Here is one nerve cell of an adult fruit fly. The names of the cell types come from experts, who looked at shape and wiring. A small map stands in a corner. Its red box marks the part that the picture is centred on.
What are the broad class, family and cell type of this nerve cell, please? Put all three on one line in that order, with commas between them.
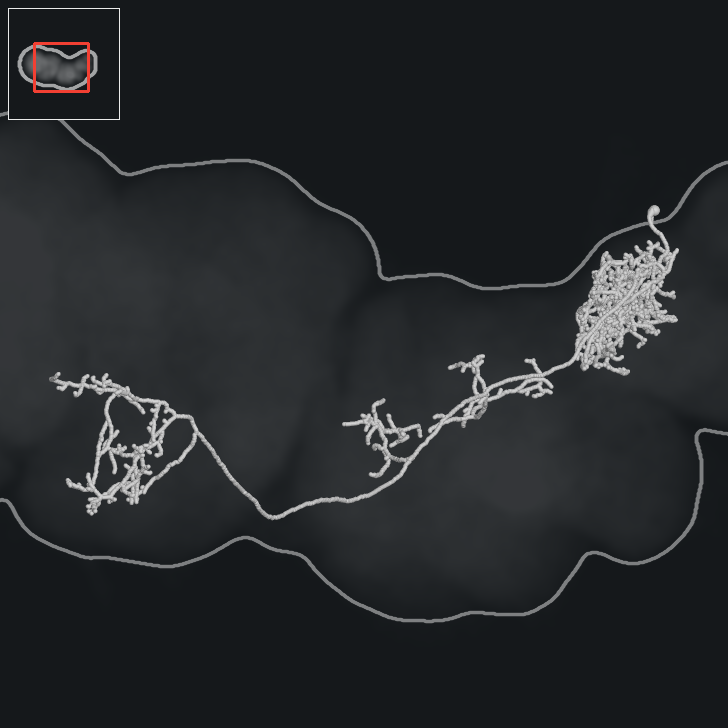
ascending neuron, hemilineage 12A, AN12A003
